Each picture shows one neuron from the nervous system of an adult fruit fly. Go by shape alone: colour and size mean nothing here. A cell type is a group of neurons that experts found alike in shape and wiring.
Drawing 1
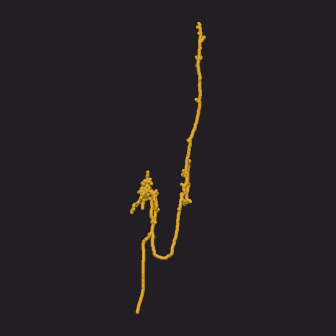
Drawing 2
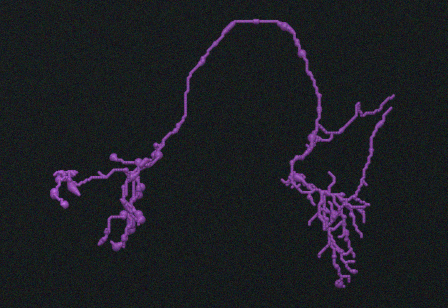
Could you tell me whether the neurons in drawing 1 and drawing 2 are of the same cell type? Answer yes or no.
yes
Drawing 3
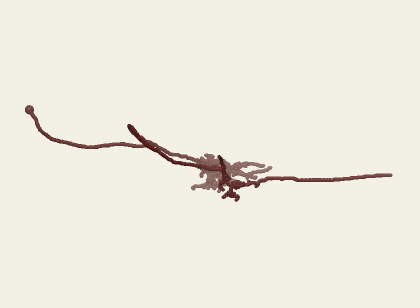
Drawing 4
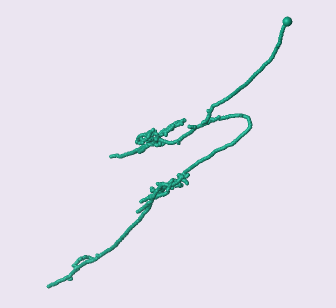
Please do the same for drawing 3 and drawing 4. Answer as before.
no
